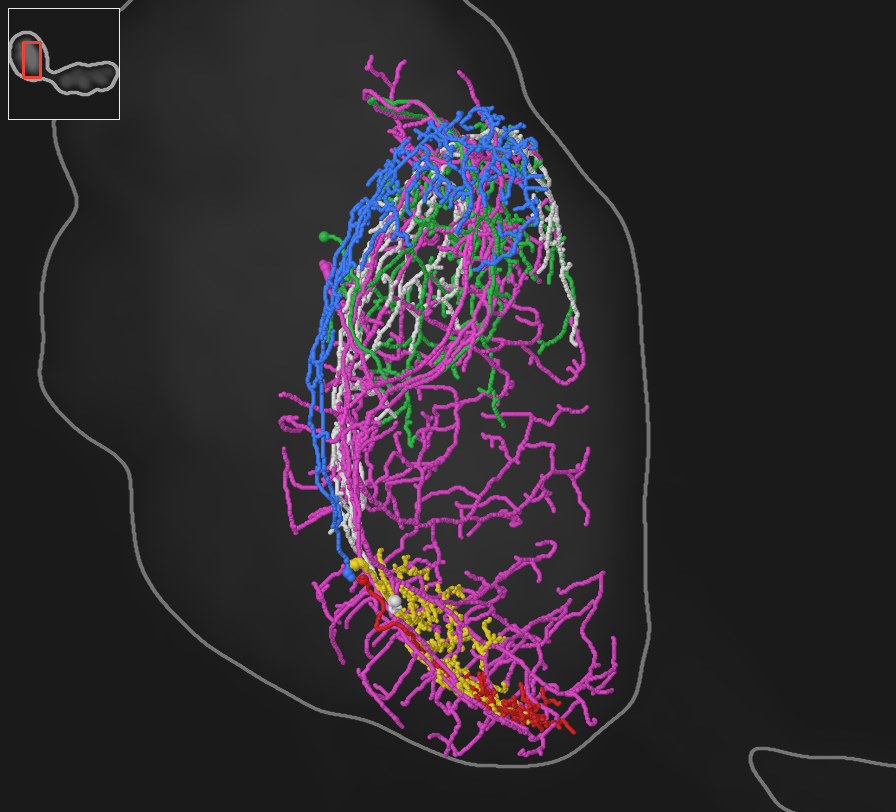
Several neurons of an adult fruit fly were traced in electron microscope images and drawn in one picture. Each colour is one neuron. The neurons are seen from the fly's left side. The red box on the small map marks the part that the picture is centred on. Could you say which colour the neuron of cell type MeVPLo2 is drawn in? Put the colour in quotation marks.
"green"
